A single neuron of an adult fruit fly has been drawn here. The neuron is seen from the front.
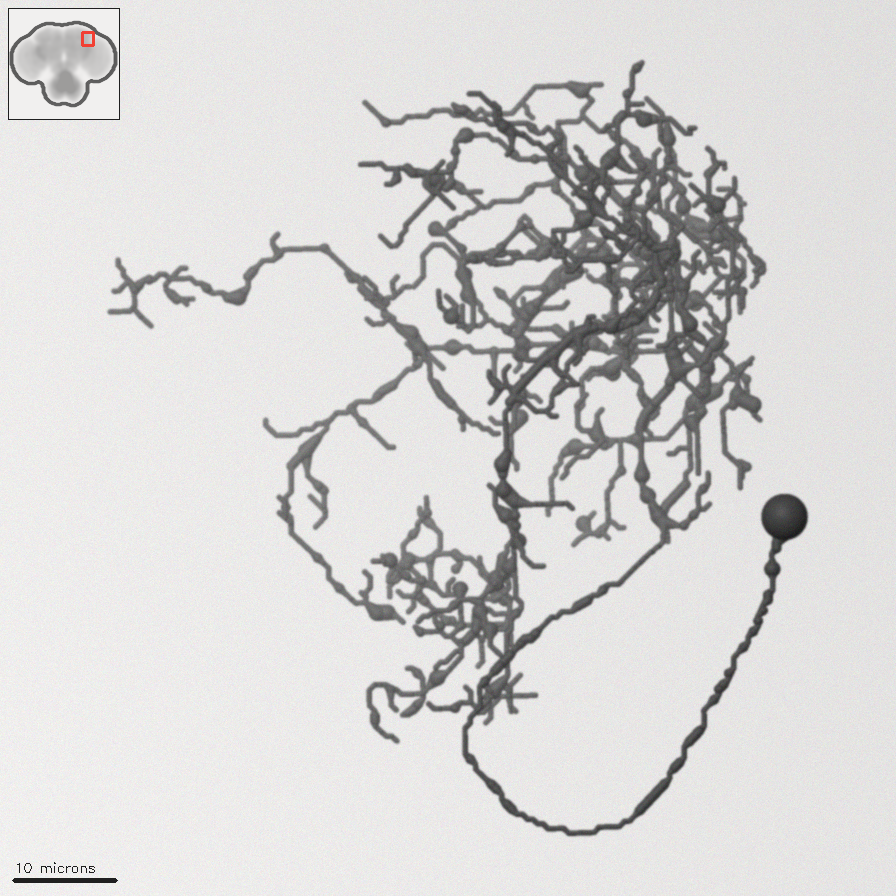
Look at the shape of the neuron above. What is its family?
hemilineage LHl4_dorsal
